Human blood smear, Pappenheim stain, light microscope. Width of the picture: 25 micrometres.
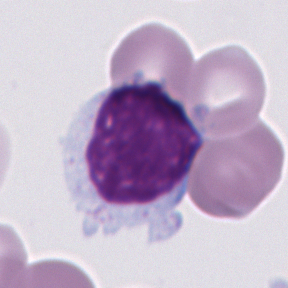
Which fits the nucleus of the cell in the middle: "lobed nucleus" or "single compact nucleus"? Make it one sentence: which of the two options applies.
Round, oval or kidney-shaped, the nucleus of this cell is one compact undivided mass.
